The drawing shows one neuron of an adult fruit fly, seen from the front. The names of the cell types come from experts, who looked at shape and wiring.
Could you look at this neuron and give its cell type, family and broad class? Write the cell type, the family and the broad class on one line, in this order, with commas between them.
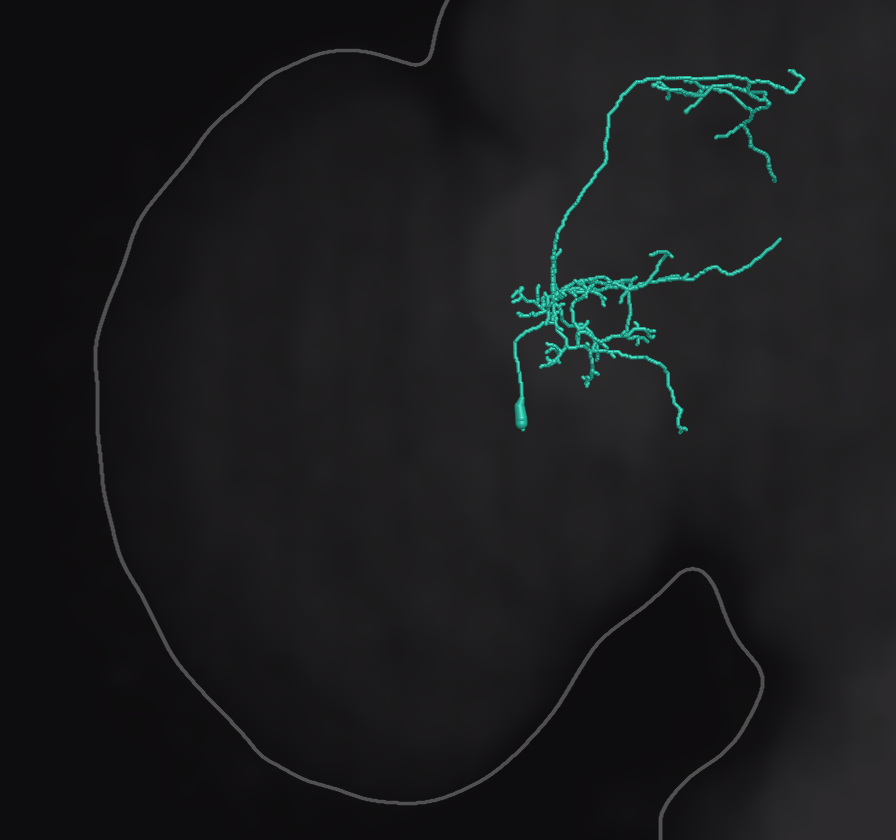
AVLP149, hemilineage VLPl&p2_lateral, central-brain intrinsic neuron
